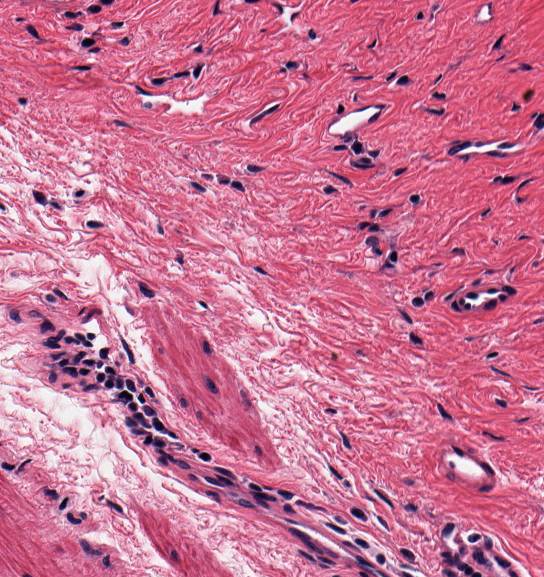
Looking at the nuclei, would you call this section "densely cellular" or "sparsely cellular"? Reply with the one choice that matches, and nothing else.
Sparsely cellular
